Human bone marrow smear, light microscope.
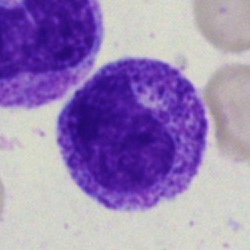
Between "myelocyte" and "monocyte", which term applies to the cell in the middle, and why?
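Myelocyte, not monocyte. Outline roughly round, edge slightly bumpy. Pale clear zone against upper right side of nucleus. Dark purple granules scattered through cytoplasm and over the pale zone. No vacuoles in cytoplasm.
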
